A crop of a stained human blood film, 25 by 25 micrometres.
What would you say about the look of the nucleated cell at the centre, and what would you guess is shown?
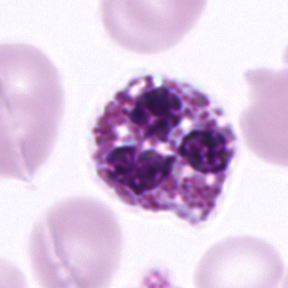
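Outline first: roughly round, with a slightly uneven edge. Next, the nucleus, which is divided into three separate lobes: one at the top, one at the lower left and one at the right. Within these nuclear lobes, no nucleoli are visible. Last, the name: this is an eosinophil.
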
